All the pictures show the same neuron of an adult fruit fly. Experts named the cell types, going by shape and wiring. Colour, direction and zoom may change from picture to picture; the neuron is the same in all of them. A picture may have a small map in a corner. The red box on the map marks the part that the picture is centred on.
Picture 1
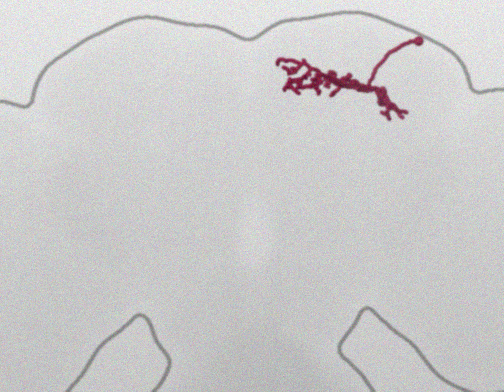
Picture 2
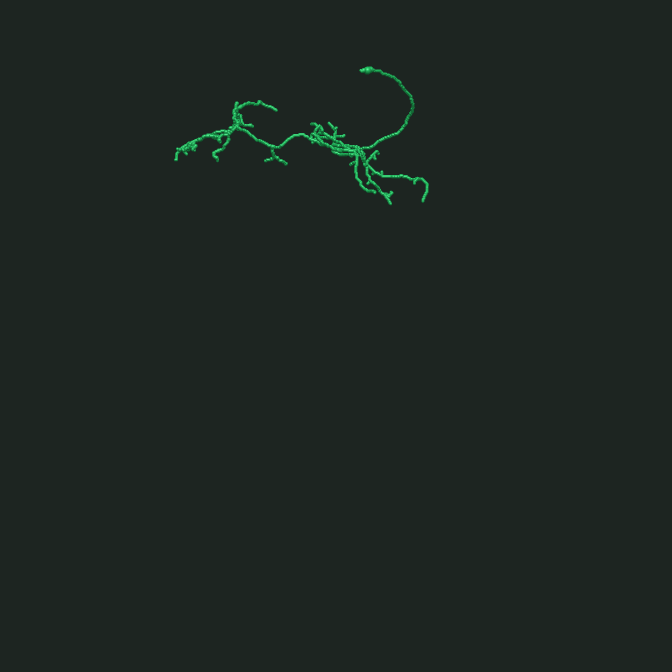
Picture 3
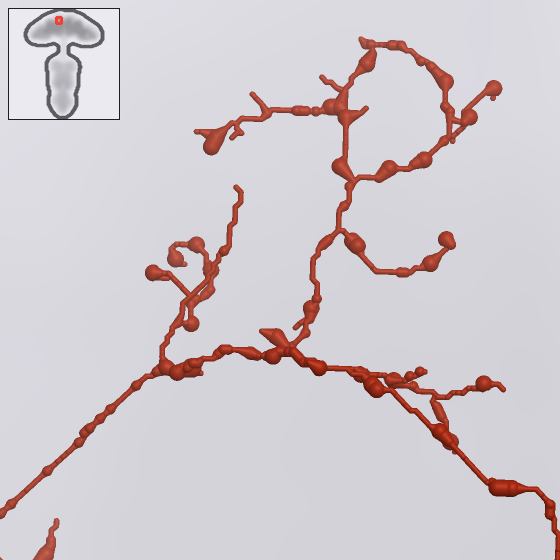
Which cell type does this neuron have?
SMP210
